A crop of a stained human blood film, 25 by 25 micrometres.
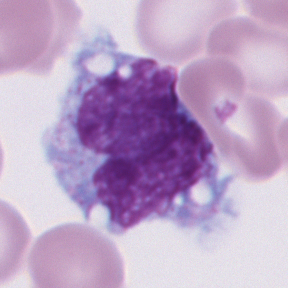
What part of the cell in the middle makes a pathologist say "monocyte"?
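Fine pinkish-purple granules are scattered through the cytoplasm of this monocyte.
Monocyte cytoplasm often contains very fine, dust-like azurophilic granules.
Clear round vacuoles sit in the cytoplasm toward the top of the cell.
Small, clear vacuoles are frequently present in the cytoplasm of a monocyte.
The chromatin is fine and lacy rather than coarsely clumped, and most of the cytoplasm lies to the left of the nucleus, which measures about 15 by 12 micrometres.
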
